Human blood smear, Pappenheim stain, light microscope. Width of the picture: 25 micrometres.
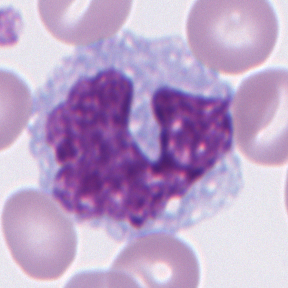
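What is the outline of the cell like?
Roughly round, with a finely irregular, frilly edge.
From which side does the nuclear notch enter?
From the top, leaving two broad limbs joined at the bottom.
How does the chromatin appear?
Coarse and clumped, dark purple with small paler gaps.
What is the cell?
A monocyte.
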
